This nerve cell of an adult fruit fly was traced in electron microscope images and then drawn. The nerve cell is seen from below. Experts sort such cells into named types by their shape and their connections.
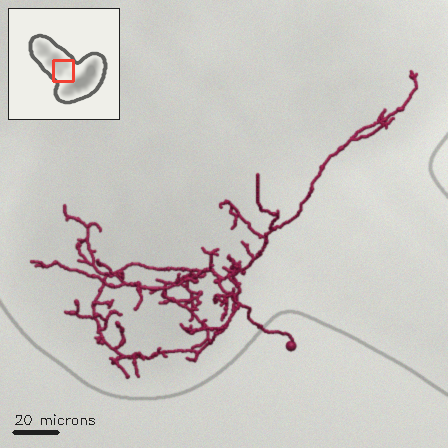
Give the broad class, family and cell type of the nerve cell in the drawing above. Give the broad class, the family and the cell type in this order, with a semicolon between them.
nerve-cord intrinsic neuron; hemilineage 16B; IN16B061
